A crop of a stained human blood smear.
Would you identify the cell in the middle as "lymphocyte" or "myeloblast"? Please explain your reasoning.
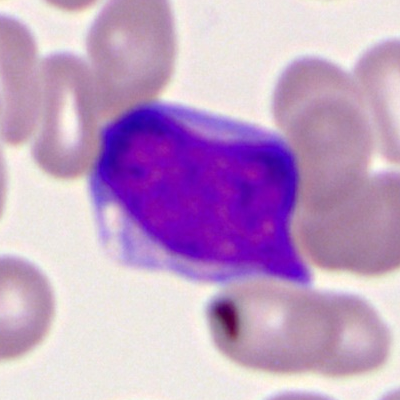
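This is a myeloblast. Its chromatin is finely stippled rather than coarsely clumped.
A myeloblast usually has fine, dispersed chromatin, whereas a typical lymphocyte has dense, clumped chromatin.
The chromatin is therefore what settles it as a myeloblast and not a lymphocyte. The nucleus fills most of the cell, and the scant, pale blue cytoplasm is widest at the lower left.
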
